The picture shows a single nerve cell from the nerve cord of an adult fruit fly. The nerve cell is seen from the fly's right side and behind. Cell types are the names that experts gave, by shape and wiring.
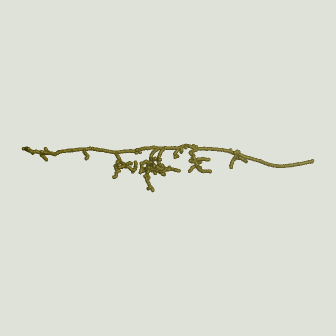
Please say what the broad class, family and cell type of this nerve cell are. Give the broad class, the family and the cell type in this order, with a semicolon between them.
descending neuron; DNp; DNp59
